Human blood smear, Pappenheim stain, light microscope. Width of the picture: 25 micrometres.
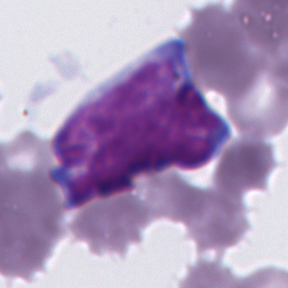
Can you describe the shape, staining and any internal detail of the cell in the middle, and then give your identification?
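First, the nuclear material: purple, filling almost the whole cell. Second, the chromatin: mottled with darker streaks and lighter patches, not evenly smooth. Third, the cytoplasm: no distinct granules visible. Fourth, vacuoles: no clear ones seen anywhere in the cell. Last, the name: myeloblast.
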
